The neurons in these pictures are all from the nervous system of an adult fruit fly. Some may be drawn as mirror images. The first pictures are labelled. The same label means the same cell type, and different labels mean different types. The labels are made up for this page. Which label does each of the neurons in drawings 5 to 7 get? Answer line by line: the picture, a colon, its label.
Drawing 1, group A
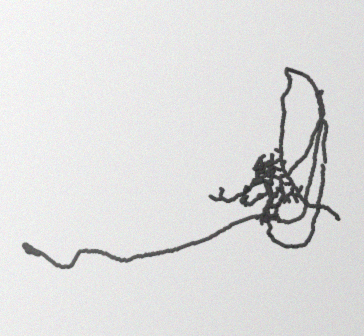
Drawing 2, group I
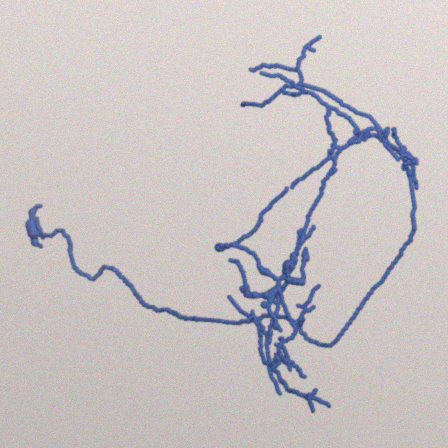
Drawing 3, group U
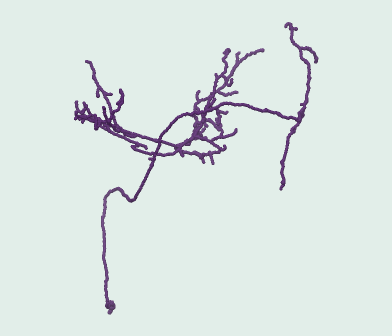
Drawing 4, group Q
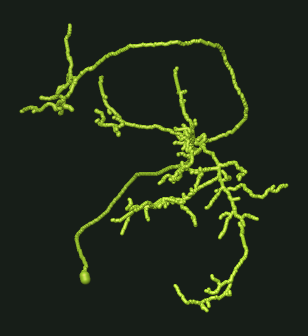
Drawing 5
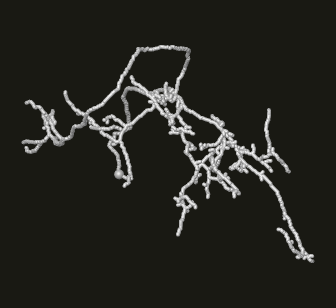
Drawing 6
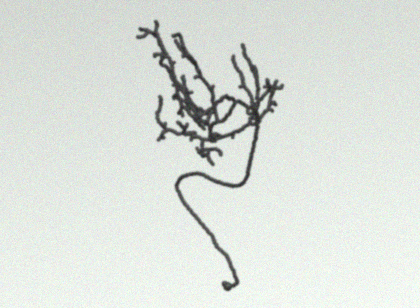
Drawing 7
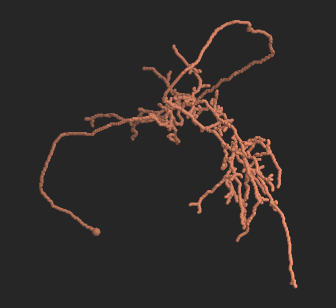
5: group Q
6: group U
7: group Q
